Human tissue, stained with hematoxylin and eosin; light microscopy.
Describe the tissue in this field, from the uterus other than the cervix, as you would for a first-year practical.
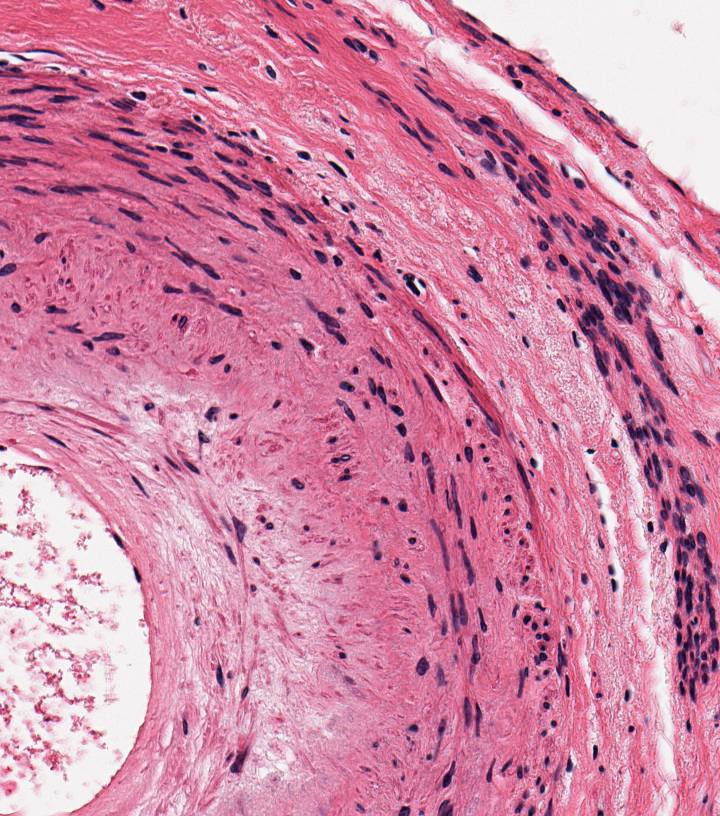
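What I notice first is a thick curved wall wrapped around a round lumen at the lower left. Its pink fibres run in concentric bands, following the curve of the lumen. Most of the nuclei in the wall are dark, elongated and spindle-shaped, lined up with the fibres. Toward the right edge, though, dark nuclei are crowded into dense clusters within the outer layers.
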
